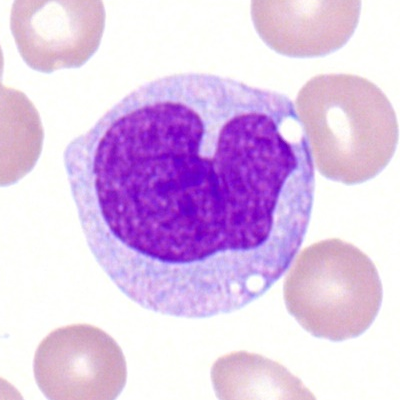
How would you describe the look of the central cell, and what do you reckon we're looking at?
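The outline is roughly round, though slightly irregular. The nucleus is folded, with a deep notch cutting in from its top edge, and contains no visible nucleoli. A few small clear vacuoles lie near the right edge of the cytoplasm. The cell is a monocyte.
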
